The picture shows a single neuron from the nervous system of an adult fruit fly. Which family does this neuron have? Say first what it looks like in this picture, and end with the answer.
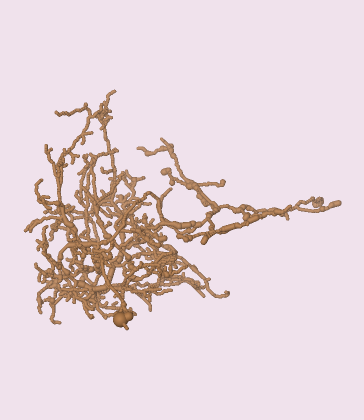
The picture shows dozens of branch ends. In this view it is wider than it is tall. It is a central-brain intrinsic neuron. The family is hemilineage TRdl_b.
